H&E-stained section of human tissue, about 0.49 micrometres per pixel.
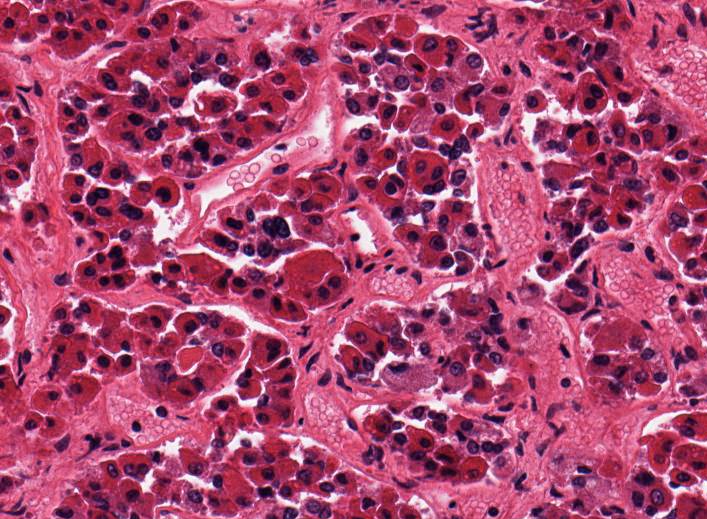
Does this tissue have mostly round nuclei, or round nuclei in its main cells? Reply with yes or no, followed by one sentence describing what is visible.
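Yes. The nest cells have round, dark nuclei, mostly one per cell.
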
